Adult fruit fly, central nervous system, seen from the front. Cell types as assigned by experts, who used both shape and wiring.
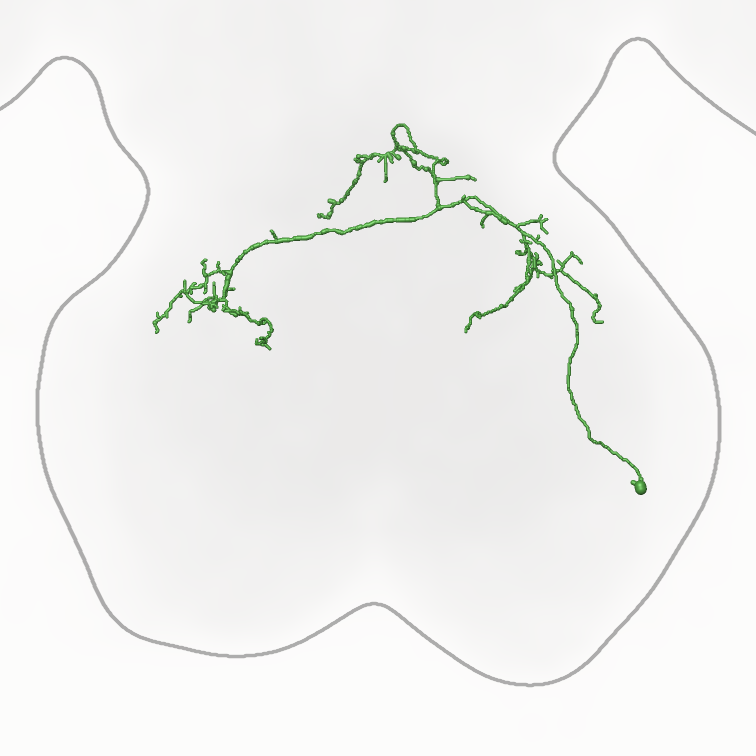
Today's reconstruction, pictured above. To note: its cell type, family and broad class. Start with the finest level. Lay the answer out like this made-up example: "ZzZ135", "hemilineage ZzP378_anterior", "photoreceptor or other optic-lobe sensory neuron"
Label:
"IN12A043_b", "hemilineage 12A", "nerve-cord intrinsic neuron"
